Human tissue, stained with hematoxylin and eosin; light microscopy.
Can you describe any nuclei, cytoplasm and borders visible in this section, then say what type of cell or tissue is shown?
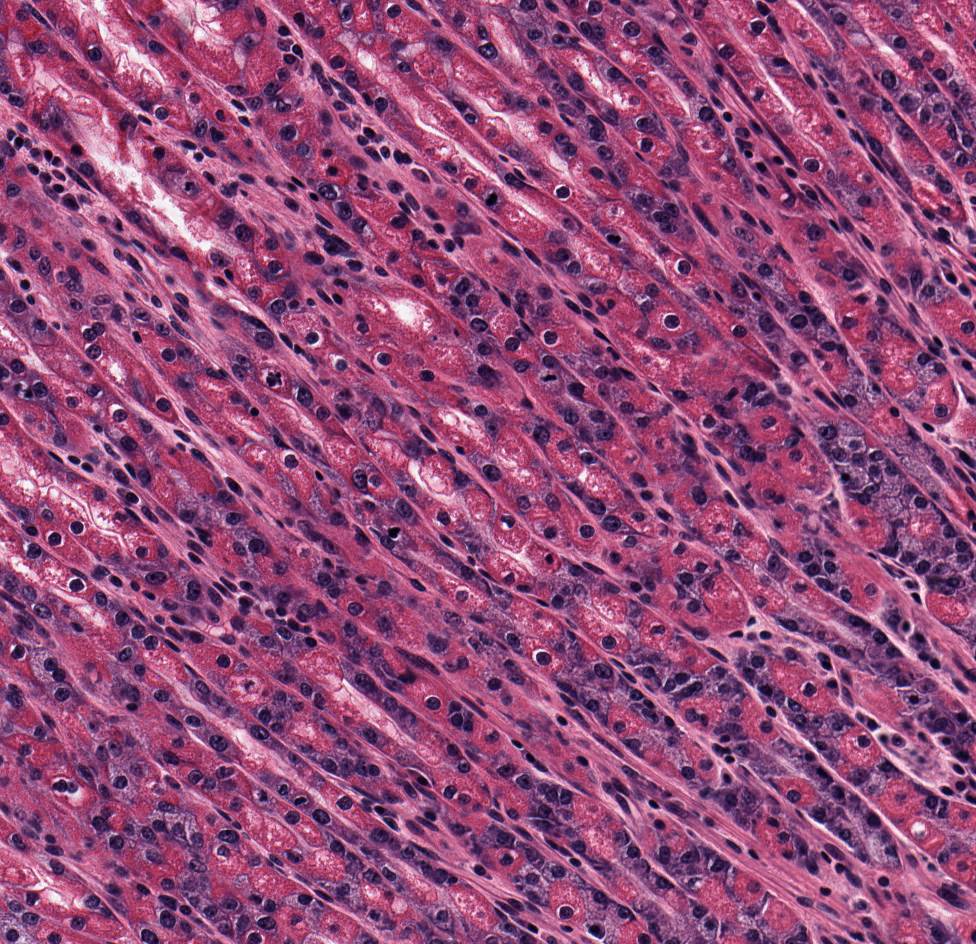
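Closely packed straight tubular glands run parallel from upper left to lower right. Most lining cells are large parietal cells with bright pink cytoplasm and round, central nuclei. Clusters of cells with purple-grey granular cytoplasm favour the right and lower right. This is stomach.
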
